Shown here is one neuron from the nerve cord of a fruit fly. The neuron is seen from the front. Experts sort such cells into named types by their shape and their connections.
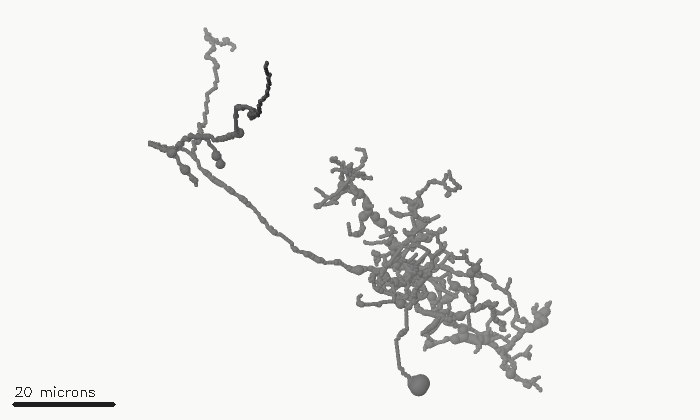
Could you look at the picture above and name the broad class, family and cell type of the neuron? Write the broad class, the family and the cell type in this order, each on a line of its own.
ascending neuron
hemilineage 10B
AN10B047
